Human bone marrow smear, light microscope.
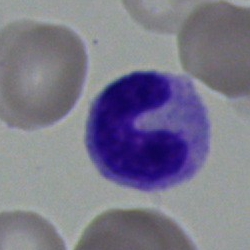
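Band neutrophil, the central cell. Its outline looks round and smooth. The nucleus is deeply indented into a curved C, and the hollow of that curve opens toward the right side of the cell. I can make out no nucleoli in the nucleus.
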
